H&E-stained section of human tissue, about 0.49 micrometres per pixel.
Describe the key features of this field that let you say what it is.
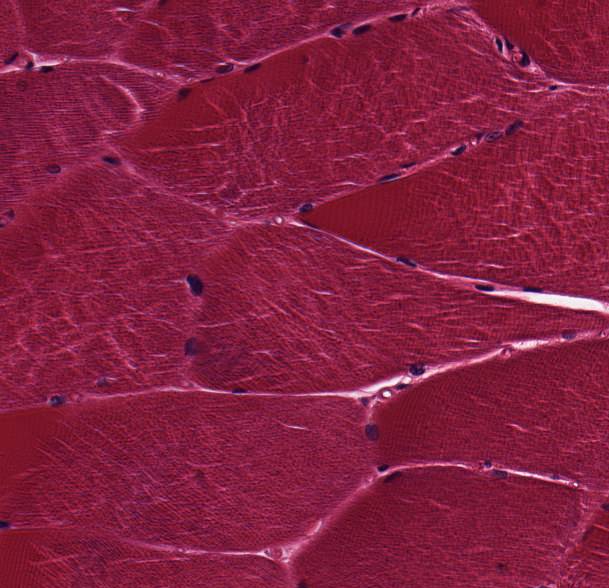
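What we have here is skeletal muscle. Look first at the nuclei: small, dark and flattened or elongated, they sit at the edges of the fibres, along the boundaries between neighbours.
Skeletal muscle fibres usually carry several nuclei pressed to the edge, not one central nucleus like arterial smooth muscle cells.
Only thin, pale strands of connective tissue separate the fibres.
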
